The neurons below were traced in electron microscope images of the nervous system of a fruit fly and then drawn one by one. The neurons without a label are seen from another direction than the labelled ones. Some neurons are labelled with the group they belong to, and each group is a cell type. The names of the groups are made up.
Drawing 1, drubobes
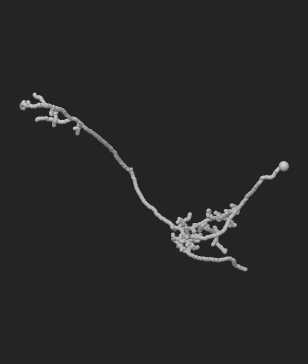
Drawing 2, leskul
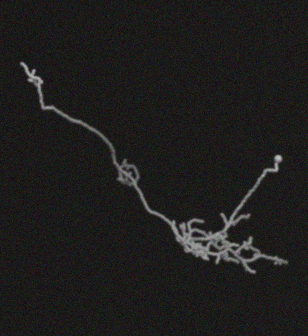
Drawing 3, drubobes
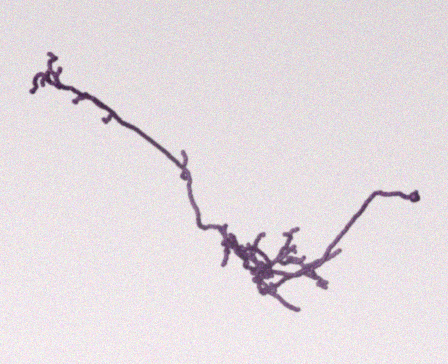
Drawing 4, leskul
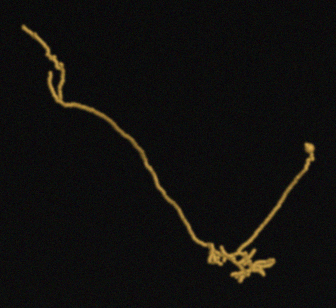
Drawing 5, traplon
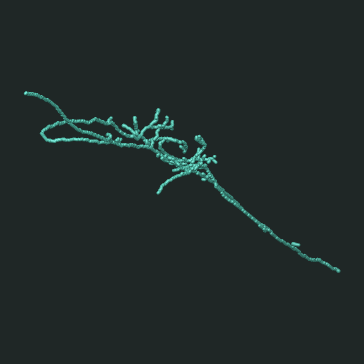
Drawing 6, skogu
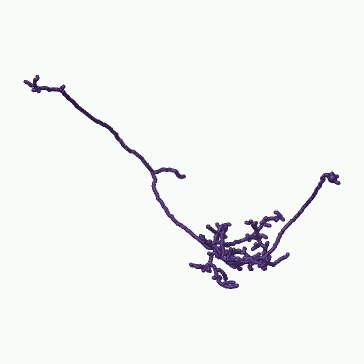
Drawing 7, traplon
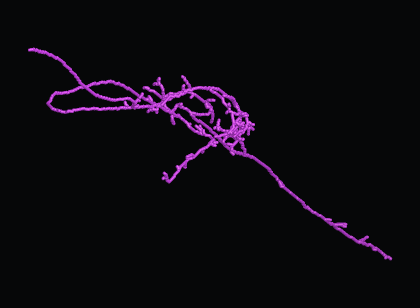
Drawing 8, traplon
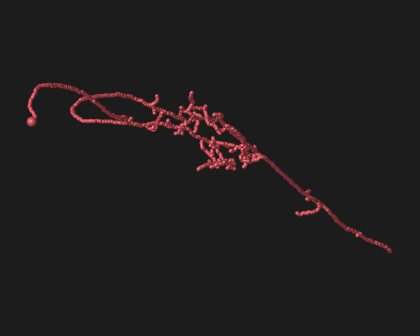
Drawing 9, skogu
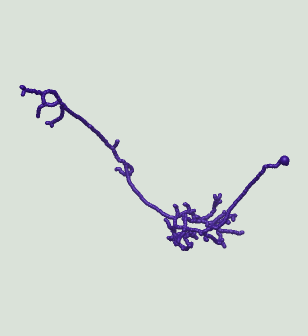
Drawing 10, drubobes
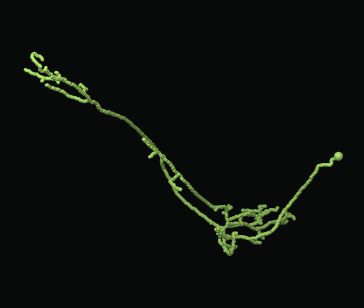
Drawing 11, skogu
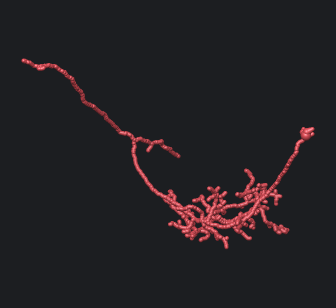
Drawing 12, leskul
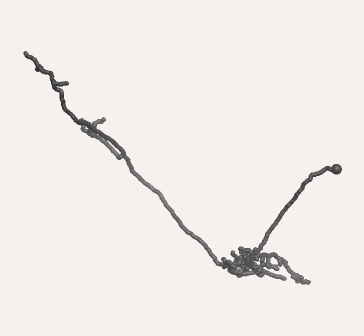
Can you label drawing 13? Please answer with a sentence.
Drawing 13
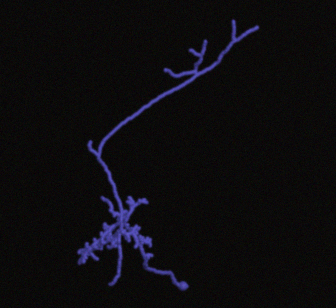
It belongs to skogu.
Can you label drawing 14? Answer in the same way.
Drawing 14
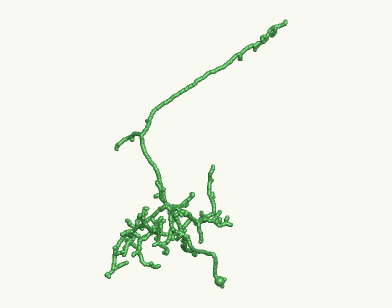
It belongs to skogu.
